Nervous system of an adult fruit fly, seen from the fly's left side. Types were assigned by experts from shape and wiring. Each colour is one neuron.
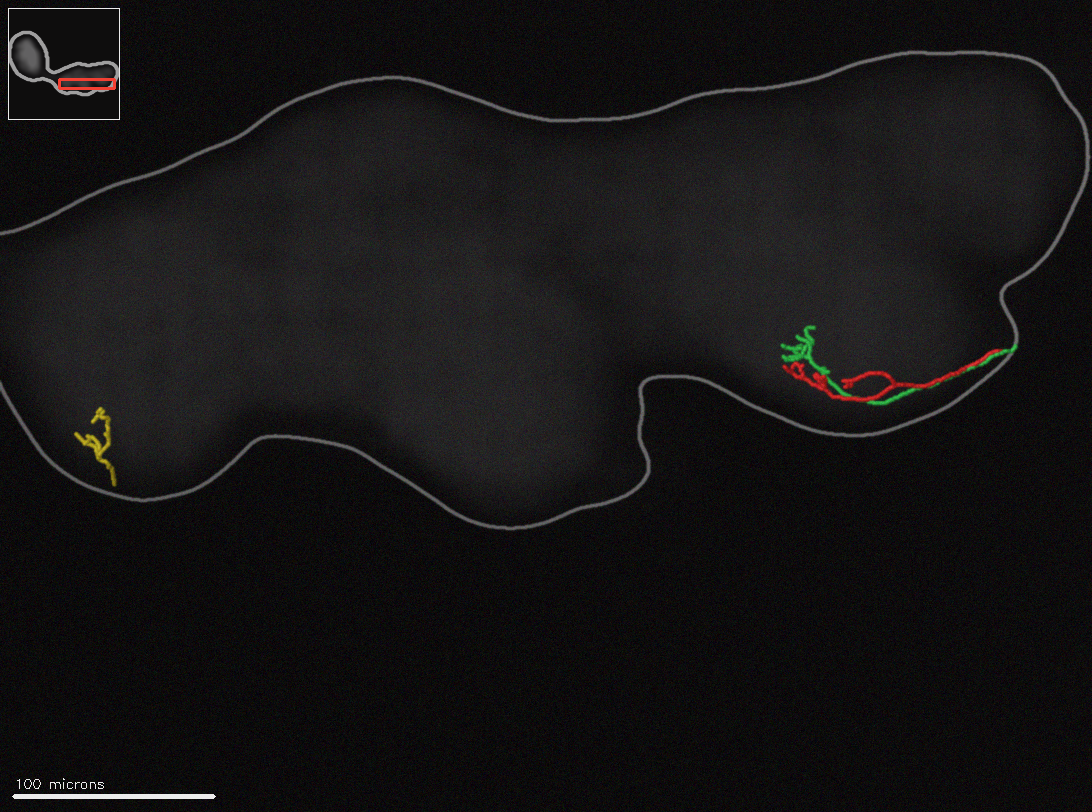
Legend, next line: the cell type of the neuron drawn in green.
SNta20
